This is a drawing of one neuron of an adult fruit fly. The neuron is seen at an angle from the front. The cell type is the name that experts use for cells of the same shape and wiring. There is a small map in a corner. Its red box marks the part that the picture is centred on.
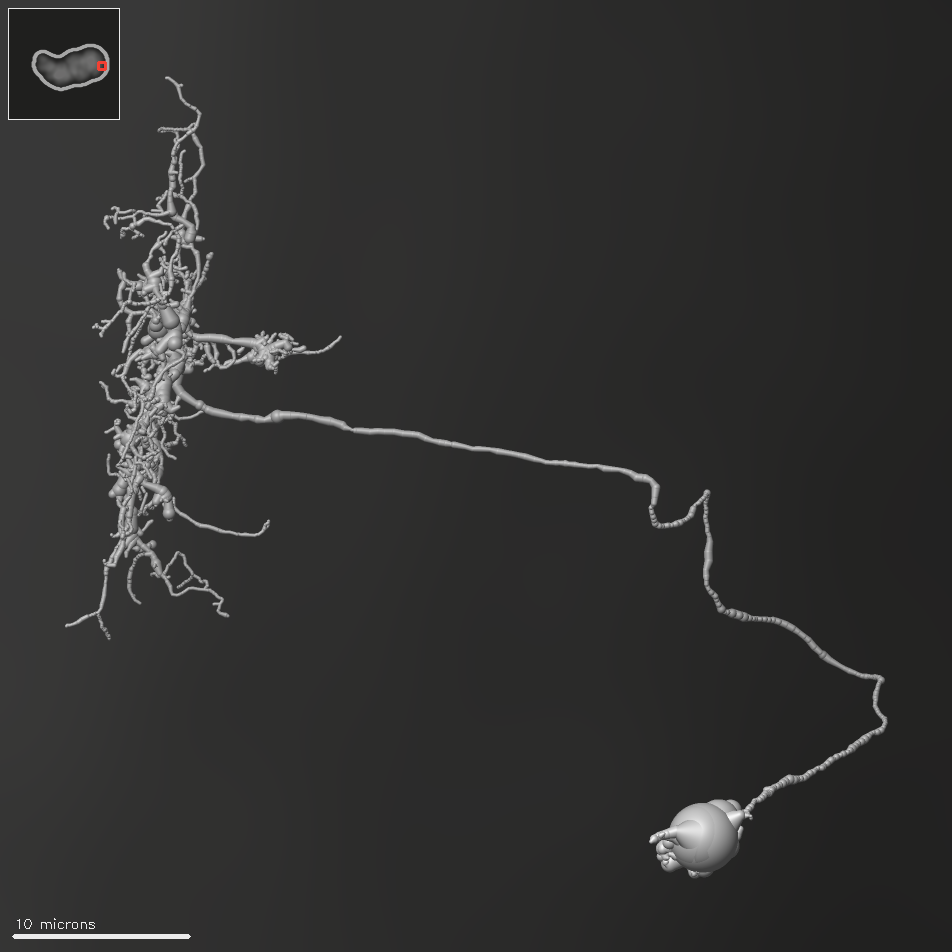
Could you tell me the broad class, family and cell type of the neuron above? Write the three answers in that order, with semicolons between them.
optic-lobe intrinsic neuron; Dm; Dm8a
